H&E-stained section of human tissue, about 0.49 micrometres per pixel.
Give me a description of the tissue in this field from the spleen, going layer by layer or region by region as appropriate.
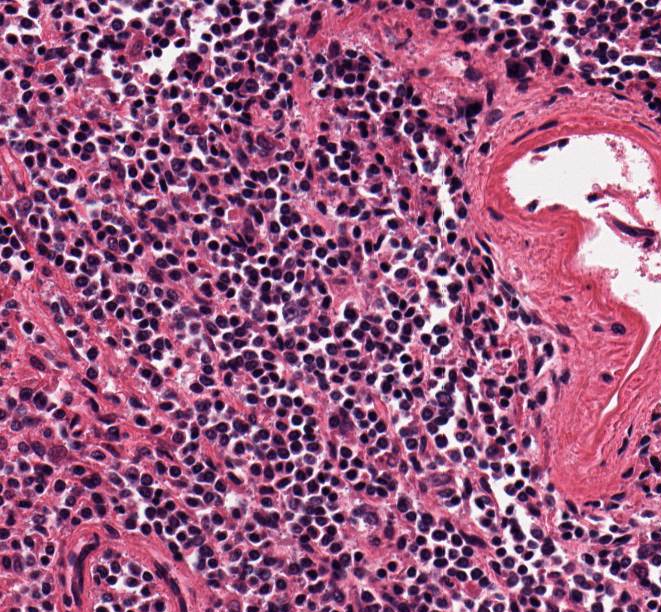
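Pattern: a dense, diffuse sheet of small round cells fills most of the field, with no follicles. Nuclei: mostly small, round and dark, with scant cytoplasm. Interspersed: scattered cells with an eccentric round nucleus and a rim of pink cytoplasm. Stroma: thin pink fibrous strands between cells.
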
